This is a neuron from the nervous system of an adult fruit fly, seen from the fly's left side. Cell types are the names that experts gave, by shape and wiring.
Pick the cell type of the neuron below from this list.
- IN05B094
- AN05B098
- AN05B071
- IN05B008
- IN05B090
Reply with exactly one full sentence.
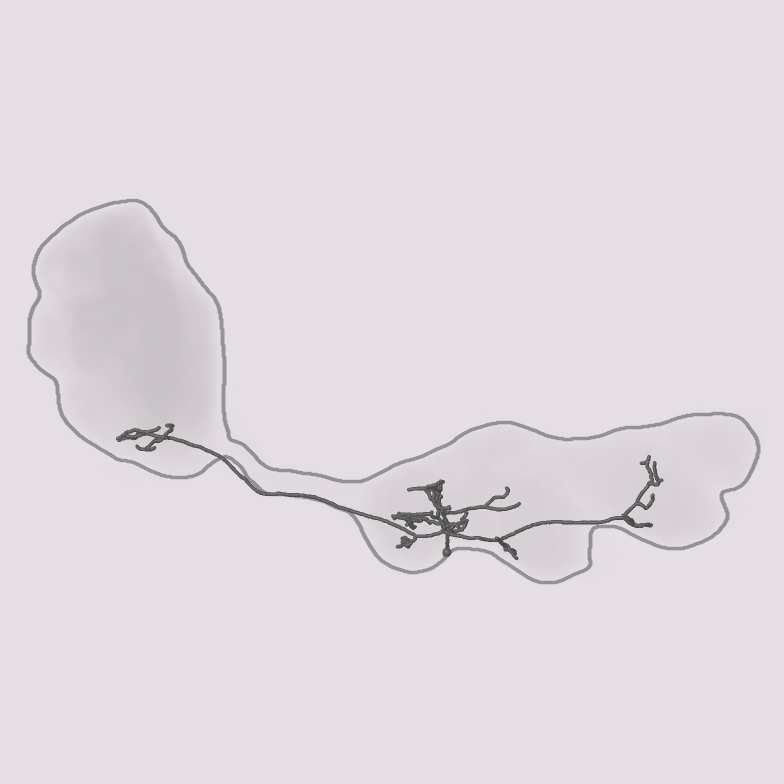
The neuron belongs to cell type AN05B071.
